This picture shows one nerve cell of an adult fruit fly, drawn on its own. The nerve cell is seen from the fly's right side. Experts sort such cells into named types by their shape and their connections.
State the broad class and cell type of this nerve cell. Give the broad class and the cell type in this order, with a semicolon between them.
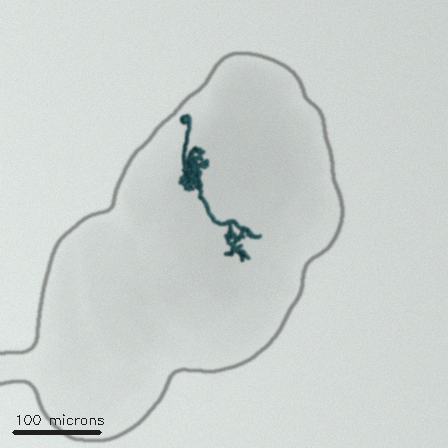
central-brain intrinsic neuron; IB032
